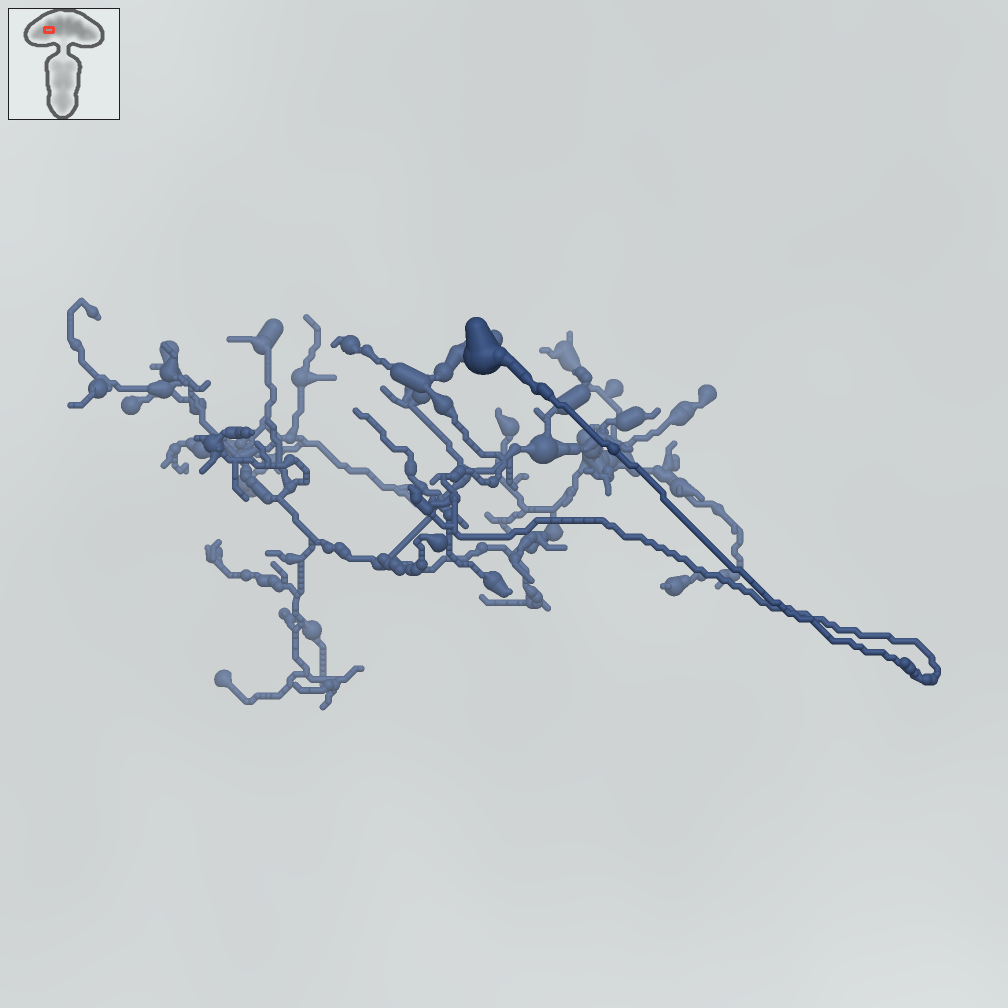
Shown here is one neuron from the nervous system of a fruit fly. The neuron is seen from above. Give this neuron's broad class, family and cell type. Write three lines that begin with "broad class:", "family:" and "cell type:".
broad class: central-brain intrinsic neuron
family: hemilineage LHd2
cell type: LHPD3a5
